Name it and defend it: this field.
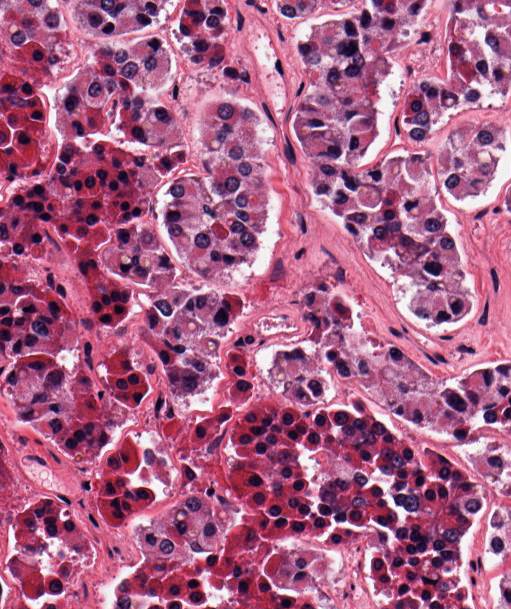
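Answer: pars distalis of the pituitary. First, arrangement: rounded nests and short cords, divided by thin fibrous septa, span the field.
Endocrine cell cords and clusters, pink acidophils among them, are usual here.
Second, stain: cells with intensely red cytoplasm cluster mainly in the lower half and along the left edge. Third, nuclei: round, mostly single, many with a visible nucleolus.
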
